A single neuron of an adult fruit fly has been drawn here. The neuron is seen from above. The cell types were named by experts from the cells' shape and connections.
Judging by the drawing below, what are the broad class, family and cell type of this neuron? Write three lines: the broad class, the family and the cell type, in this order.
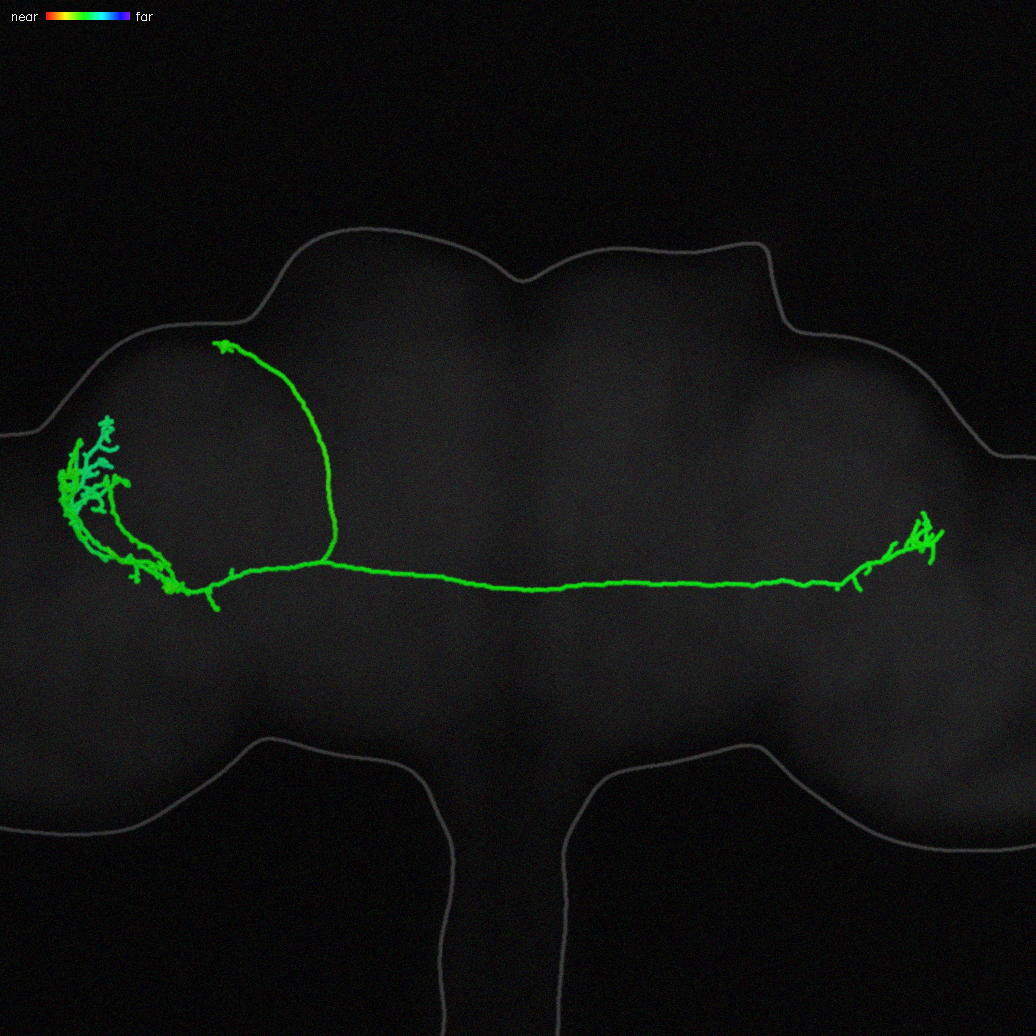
central-brain intrinsic neuron
hemilineage VLPa2
CB1562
